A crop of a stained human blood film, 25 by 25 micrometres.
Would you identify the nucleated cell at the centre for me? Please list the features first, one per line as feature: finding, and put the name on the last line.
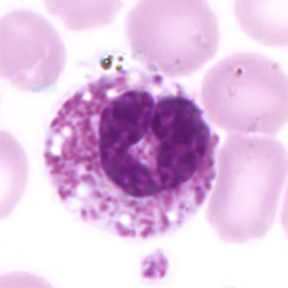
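Outline: roughly round.
Nucleus: two lobes.
Nucleoli: none visible.
Cytoplasm: packed with coarse granules.
Name: eosinophil.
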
